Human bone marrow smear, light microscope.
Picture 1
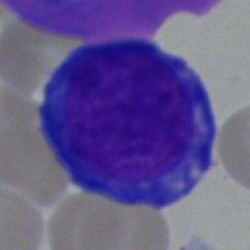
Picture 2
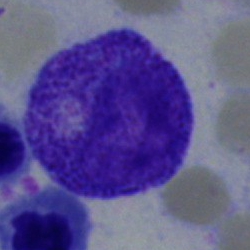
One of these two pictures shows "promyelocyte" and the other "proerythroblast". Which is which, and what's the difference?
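Picture 1 shows the proerythroblast, and picture 2 the promyelocyte. In the first, the roughly round cell has a slightly irregular edge, and its deep blue cytoplasm is just a thin rim around the nucleus. I notice a few small clear vacuoles in that cytoplasm on the right side, whereas the promyelocyte shows none. There, granules hide the outline of the nucleus, and a paler pinkish patch lies left of the cell centre. Two other nucleated cells lie at the left edge of picture 2.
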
